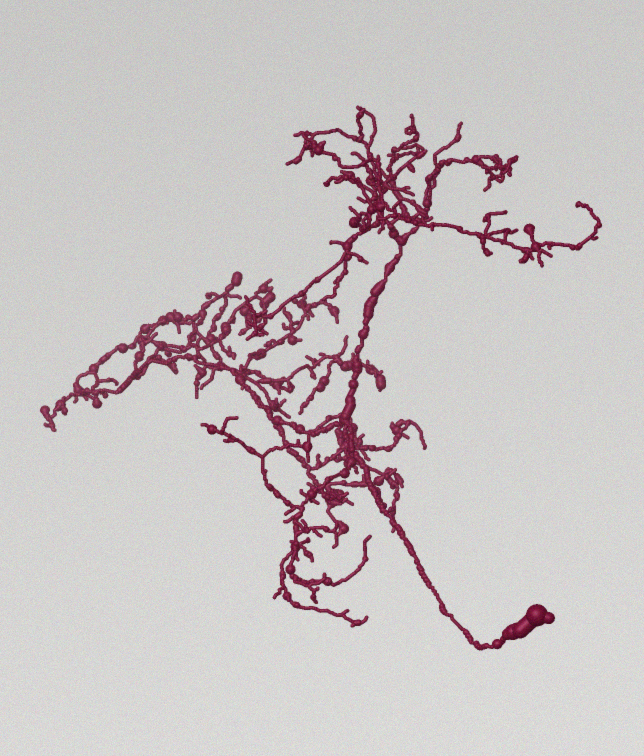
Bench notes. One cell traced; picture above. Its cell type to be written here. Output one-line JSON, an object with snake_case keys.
{"cell_type": "FB5C"}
